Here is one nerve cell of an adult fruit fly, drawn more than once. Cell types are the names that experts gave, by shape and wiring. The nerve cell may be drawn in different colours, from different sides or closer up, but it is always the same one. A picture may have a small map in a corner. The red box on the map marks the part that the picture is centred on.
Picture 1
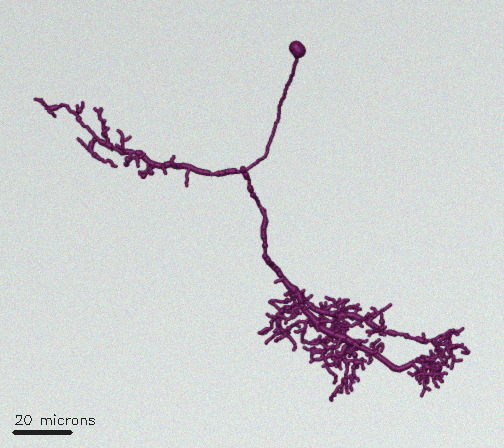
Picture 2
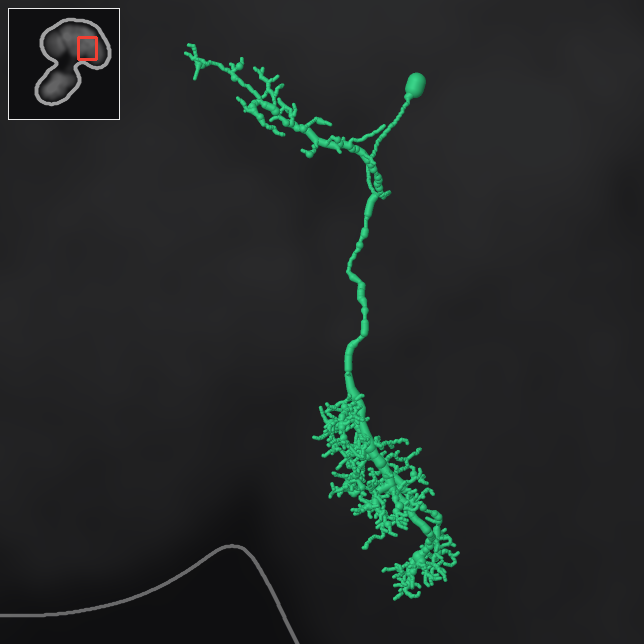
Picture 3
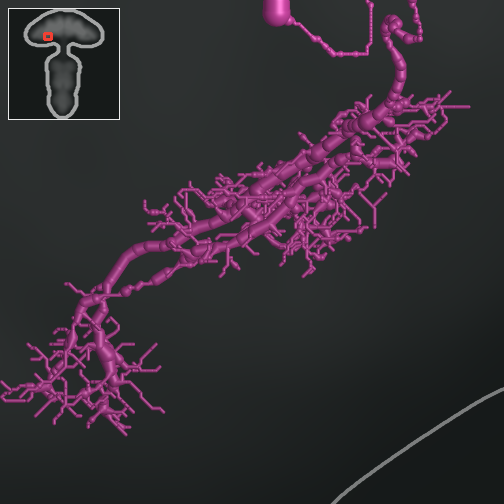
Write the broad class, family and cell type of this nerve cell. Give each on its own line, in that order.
visual projection neuron
hemilineage VPNd1
LPLC1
